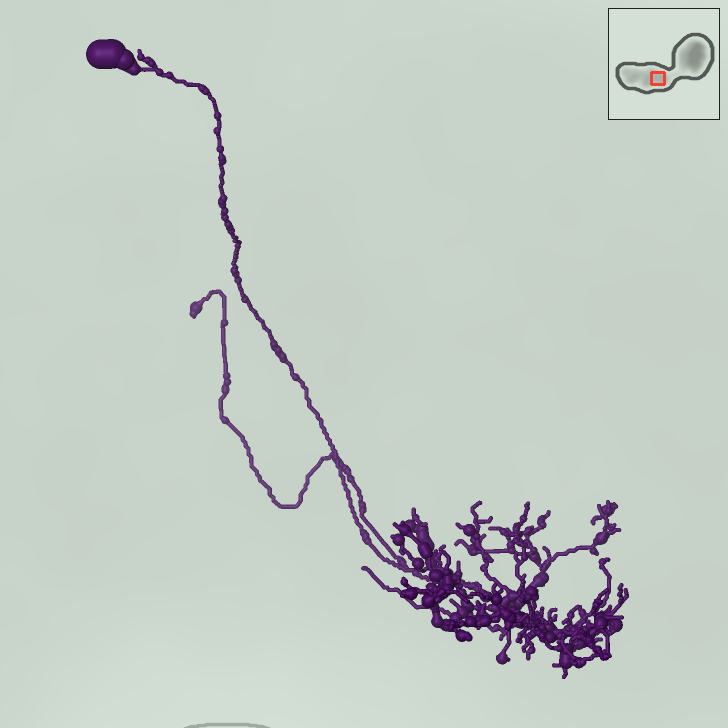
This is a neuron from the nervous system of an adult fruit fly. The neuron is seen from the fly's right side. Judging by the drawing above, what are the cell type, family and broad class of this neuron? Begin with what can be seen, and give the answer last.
Its cell body lies at the upper left of the picture. Dozens of branch ends can be seen. It is of cell type IN23B043. Its family is hemilineage 23B. This is a nerve-cord intrinsic neuron.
